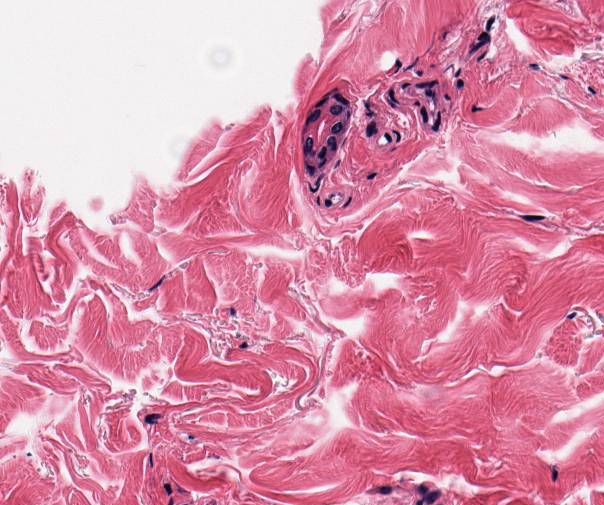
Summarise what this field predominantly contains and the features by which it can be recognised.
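What I see here is dermis. Thick, wavy pink bundles run in many different directions, stained a strong, fairly even pink.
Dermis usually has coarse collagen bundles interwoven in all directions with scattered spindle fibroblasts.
The nuclei are sparse, mostly thin, dark and elongated, not crowded into fascicles as in peripheral nerve. No epithelial lining appears anywhere.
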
